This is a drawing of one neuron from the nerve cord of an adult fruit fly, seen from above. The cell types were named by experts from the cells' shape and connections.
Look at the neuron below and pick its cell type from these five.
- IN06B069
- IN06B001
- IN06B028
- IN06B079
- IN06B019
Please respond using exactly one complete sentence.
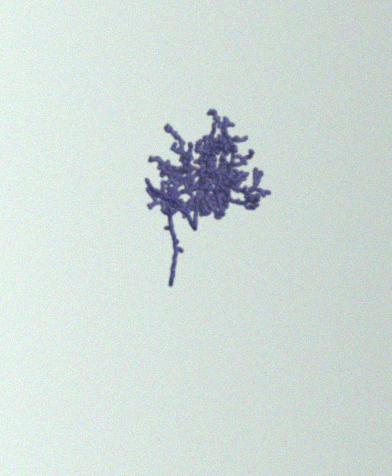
So far as cell type goes, this neuron is IN06B019.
